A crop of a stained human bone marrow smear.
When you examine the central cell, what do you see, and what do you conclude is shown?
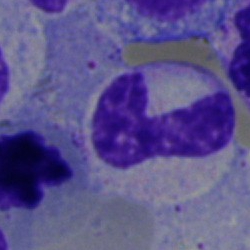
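Look first at the nucleus: a deep notch cuts into it from the upper side. Its chromatin is dark purple and clumped, with small paler patches between the clumps. Around it, pale greyish-lilac cytoplasm holds sparse, fine pinkish-lilac granules. This is a band neutrophil.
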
